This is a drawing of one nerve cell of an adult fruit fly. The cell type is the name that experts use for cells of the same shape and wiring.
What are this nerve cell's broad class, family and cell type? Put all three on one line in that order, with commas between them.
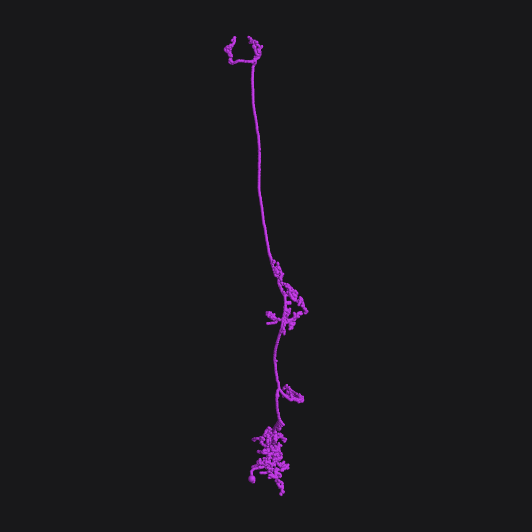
ascending neuron, hemilineage 05B, AN05B053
